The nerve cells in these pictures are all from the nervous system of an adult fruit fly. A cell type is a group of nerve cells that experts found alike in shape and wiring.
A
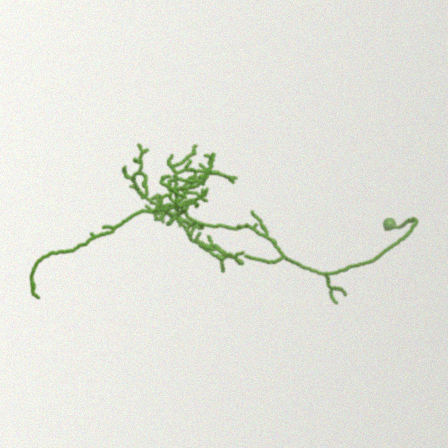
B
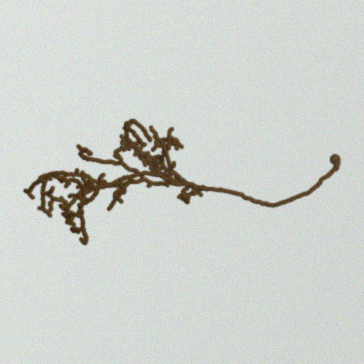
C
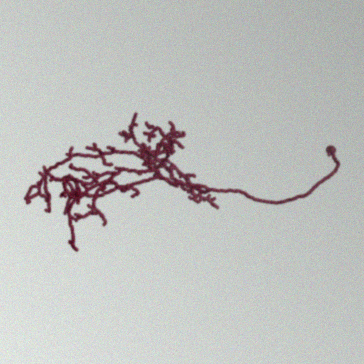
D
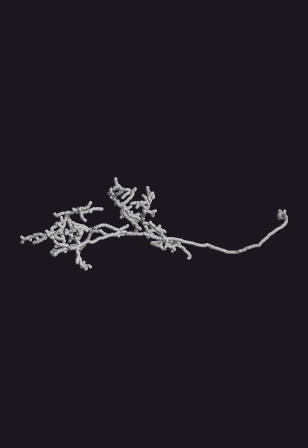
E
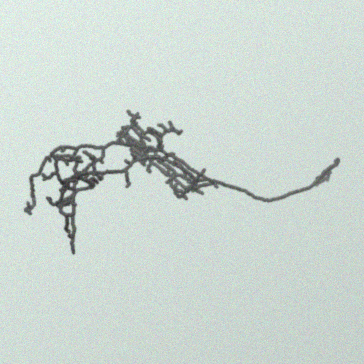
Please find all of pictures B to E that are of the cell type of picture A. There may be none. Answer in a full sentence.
None of them is of the same cell type.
